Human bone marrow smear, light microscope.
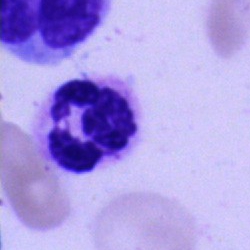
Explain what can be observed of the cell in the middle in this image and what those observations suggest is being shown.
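Outline roughly round. Nucleus divided into several lobes around a pale central gap. Chromatin dark purple, coarsely clumped. Thin, pale pinkish-lilac cytoplasmic rim. Cell: segmented neutrophil.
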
